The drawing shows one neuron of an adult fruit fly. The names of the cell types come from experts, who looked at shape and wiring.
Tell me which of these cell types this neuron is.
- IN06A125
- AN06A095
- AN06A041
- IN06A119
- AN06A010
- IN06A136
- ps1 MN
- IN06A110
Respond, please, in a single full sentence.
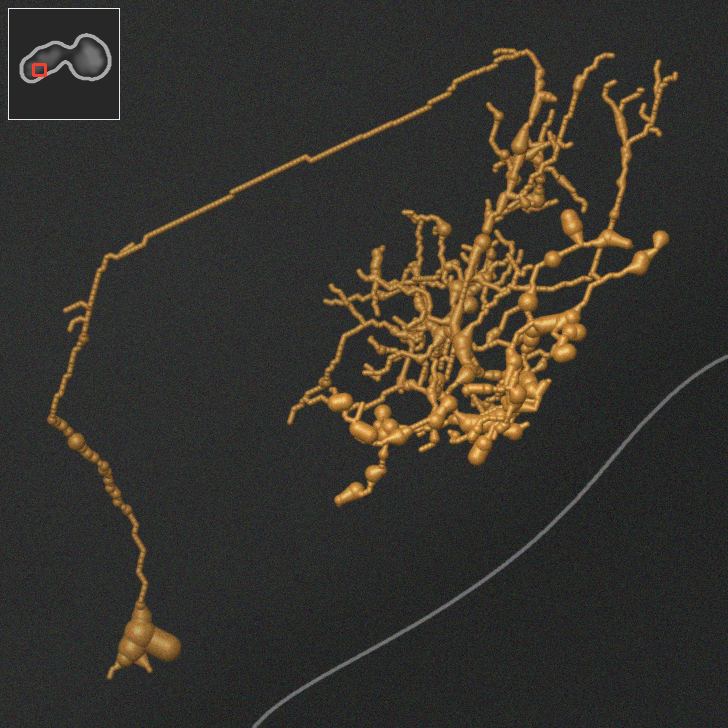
This neuron is an instance of the cell type IN06A119.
